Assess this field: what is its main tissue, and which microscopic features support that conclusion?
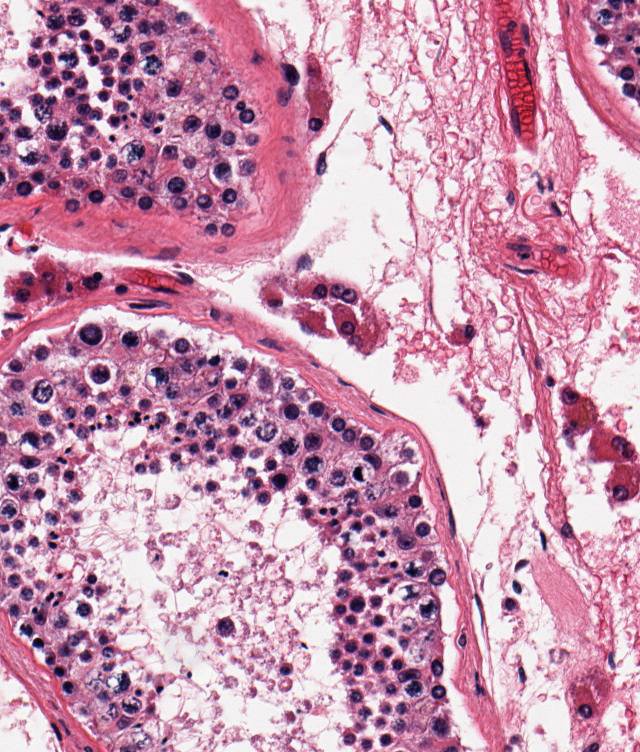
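I'd put this down as seminiferous tubule. Between the tubules, in the centre and along the right edge, sit small clusters of polygonal cells with abundant pink cytoplasm and round nuclei.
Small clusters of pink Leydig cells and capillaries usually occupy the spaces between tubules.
A small vessel packed with red blood cells runs vertically near the top right. The lower left tubule's centre, though, is pale and loosely net-like, with scattered small cells instead of solid layers. And the tissue between tubules is loose and wispy, with wide clear spaces between fibres.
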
